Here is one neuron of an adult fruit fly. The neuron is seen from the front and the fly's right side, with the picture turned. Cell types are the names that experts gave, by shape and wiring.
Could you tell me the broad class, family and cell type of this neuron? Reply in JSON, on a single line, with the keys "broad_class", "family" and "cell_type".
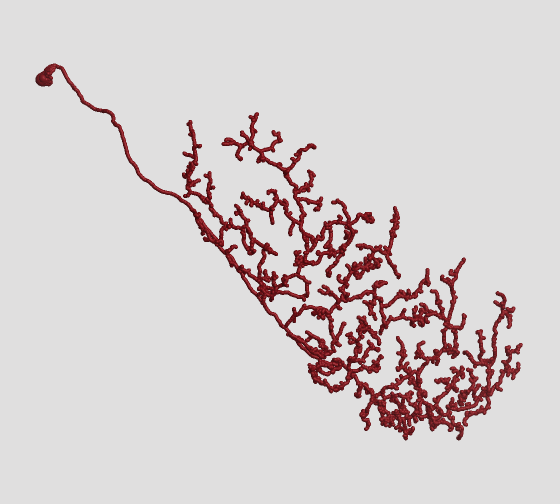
{"broad_class": "optic-lobe intrinsic neuron", "family": "Cm", "cell_type": "Cm11b"}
